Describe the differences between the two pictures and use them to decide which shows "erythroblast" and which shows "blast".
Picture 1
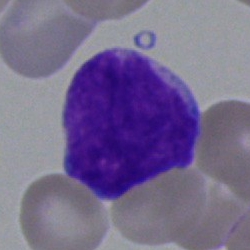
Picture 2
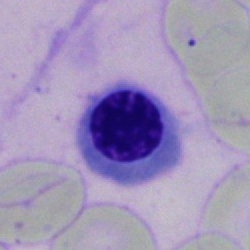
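Picture 1: blast. Picture 2: erythroblast. Outline: blast irregular and somewhat angular; erythroblast smooth and roughly round. Nucleus: fills nearly the whole blast; sits off-centre in the erythroblast, leaving a wider rim of cytoplasm on the lower-right side.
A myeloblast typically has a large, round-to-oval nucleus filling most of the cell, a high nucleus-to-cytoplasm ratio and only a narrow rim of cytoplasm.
Chromatin: blast fine and evenly stippled, without coarse dark clumps; erythroblast dark purple and coarsely clumped.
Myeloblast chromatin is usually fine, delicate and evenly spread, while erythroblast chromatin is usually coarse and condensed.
Nucleolus: none visible in the erythroblast.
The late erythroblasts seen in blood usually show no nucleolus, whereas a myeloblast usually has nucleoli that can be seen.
Cytoplasm: erythroblast blue; no granules in either cell.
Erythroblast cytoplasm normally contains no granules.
Blast: no vacuoles; red cells press against its lower and right edges.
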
